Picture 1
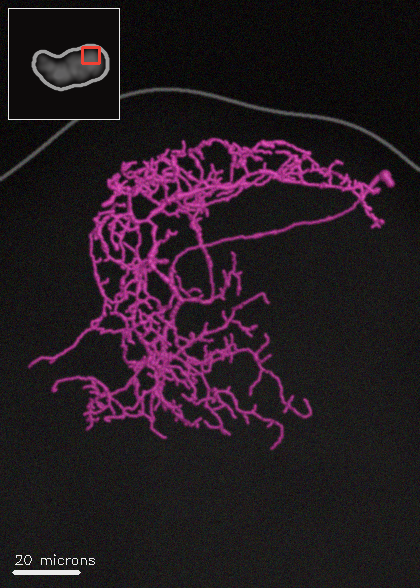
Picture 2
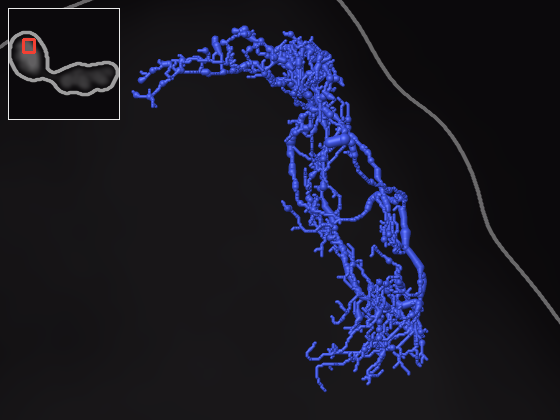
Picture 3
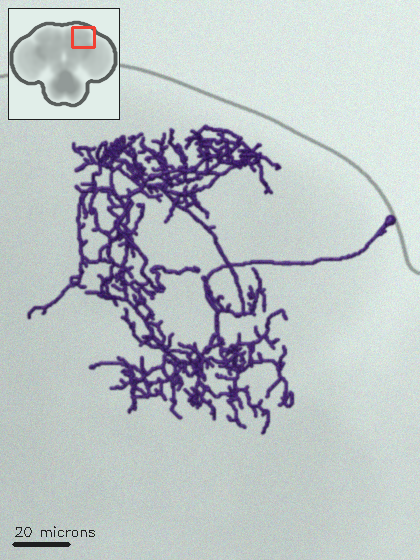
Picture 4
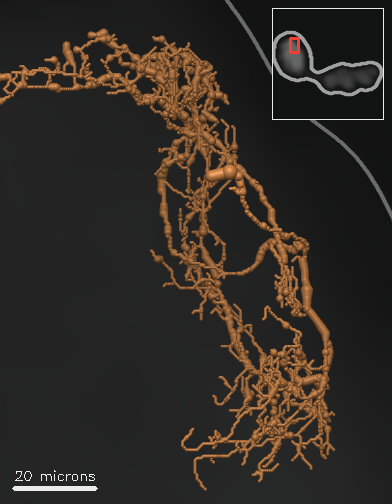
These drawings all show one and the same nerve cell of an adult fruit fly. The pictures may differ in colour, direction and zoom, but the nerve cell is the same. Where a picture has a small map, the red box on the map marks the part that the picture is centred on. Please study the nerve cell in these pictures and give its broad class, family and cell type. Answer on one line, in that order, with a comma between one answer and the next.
central-brain intrinsic neuron, hemilineage SLPpl2, SLP360_a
